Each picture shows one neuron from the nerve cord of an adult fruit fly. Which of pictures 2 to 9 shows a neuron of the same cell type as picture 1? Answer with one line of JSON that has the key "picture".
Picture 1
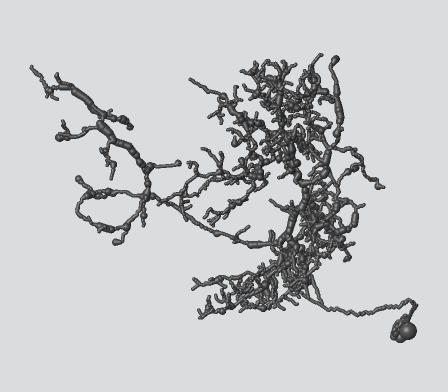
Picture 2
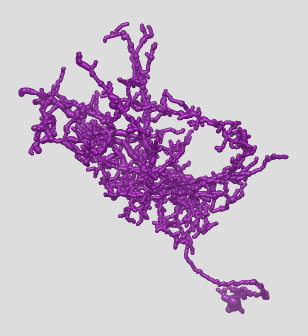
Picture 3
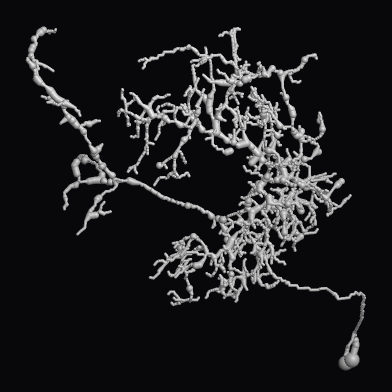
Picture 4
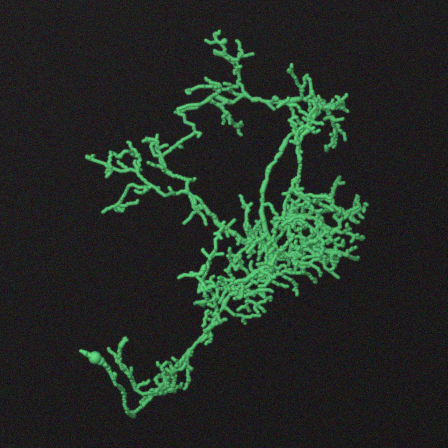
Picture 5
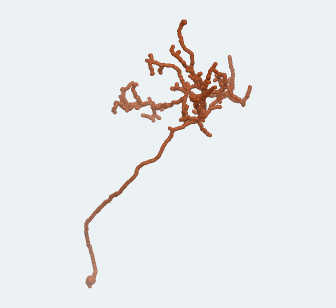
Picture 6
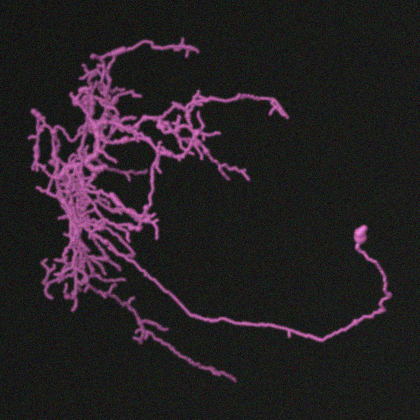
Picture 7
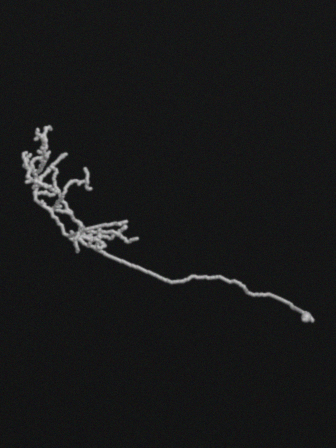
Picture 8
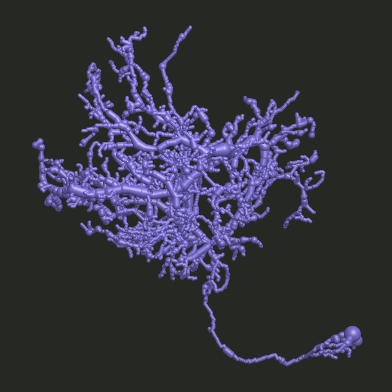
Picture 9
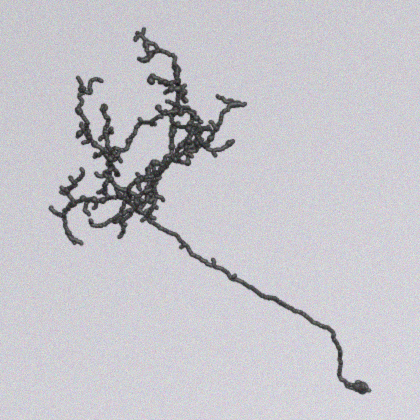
{"picture": 3}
